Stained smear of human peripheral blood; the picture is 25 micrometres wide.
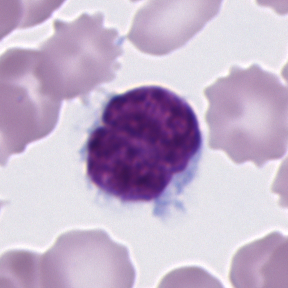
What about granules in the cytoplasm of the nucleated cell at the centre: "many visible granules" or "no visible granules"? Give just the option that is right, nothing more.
No visible granules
